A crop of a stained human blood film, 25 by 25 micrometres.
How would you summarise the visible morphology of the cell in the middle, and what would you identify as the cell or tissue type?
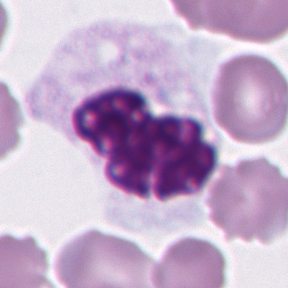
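Start with the cytoplasm: fine pinkish-purple granules are scattered all through it. The nucleus has an irregular, lobed outline with several indentations, and its chromatin is dark purple and coarsely clumped. See how the outline of the whole cell is irregular rather than round. This is a segmented neutrophil.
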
